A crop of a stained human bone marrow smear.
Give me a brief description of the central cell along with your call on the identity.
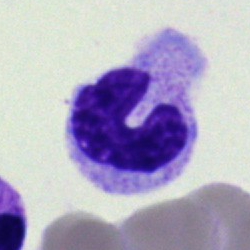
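Notice the outline: roughly round except for one broad cytoplasmic projection toward the upper right. The nucleus is a deeply indented horseshoe, notch opening that way, a pale cytoplasmic tongue reaching into it. Fine, faint granules sit in the cytoplasm. This is a band neutrophil.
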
